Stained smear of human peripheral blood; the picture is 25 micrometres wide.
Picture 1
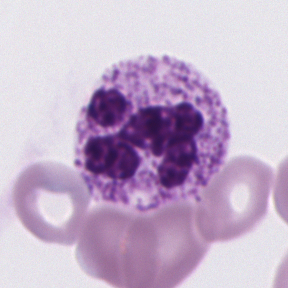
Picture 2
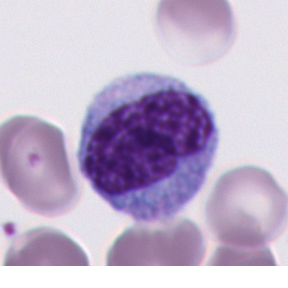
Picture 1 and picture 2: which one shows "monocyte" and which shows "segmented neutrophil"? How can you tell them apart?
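First, the assignment: picture 1 shows the segmented neutrophil and picture 2 the monocyte.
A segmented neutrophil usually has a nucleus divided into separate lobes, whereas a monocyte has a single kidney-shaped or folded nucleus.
Checking the nucleus, picture 1 agrees with this: it is split into several separate lobes, joined by narrow strands or lying pressed together rather than forming one continuous band. Picture 2 instead has one nucleus, an elongated oval of about 12 by 7 micrometres lying diagonally across the cell and filling about 60% of its area, which sets it apart from the lobes of picture 1. That nucleus has chromatin clumped into dark patches with paler spaces between them.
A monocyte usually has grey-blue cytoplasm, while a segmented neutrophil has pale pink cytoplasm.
Checking the cytoplasm, picture 2 shows a pale greyish blue, in line with the monocyte. Granules: in picture 1, purple-violet granules fill the cytoplasm throughout yet leave the outline of the nuclear lobes visible, while picture 2 has fine purple granules scattered through its cytoplasm. Last, size: the neutrophil measures about 14 micrometres across and the monocyte about 13 micrometres.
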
